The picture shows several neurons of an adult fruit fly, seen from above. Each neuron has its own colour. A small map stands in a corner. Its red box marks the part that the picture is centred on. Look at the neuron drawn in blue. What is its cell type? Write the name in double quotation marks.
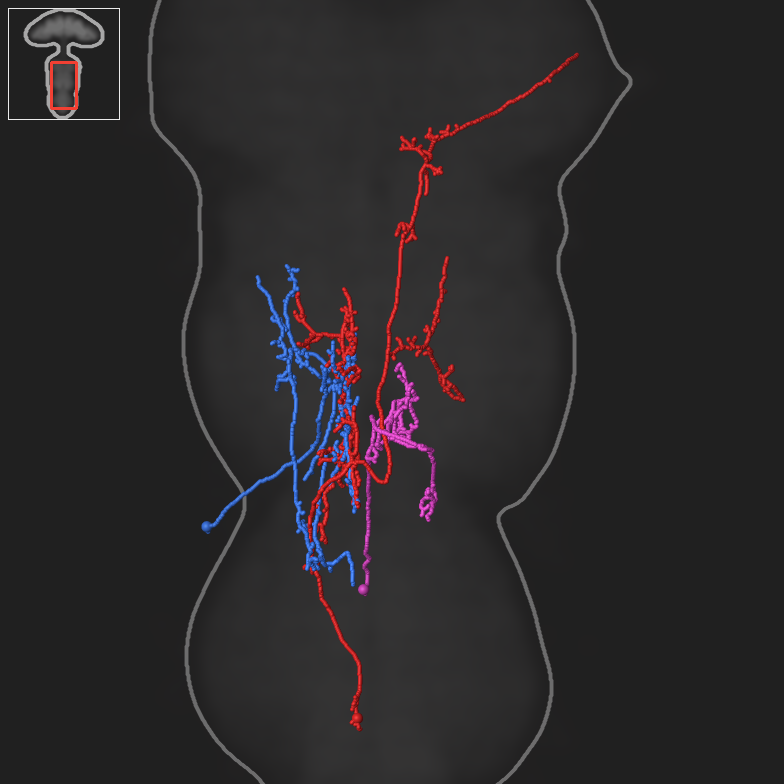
"IN03B051"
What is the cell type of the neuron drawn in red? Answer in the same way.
"IN06A014"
